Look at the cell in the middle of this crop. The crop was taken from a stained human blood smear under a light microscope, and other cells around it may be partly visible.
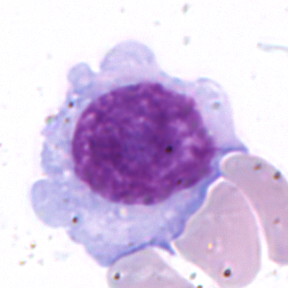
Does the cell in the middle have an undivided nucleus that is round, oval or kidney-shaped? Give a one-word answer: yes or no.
Yes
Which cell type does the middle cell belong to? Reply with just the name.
plasma cell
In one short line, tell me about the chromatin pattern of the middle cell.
Chromatin texture is fine, and coarse clumps are absent.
